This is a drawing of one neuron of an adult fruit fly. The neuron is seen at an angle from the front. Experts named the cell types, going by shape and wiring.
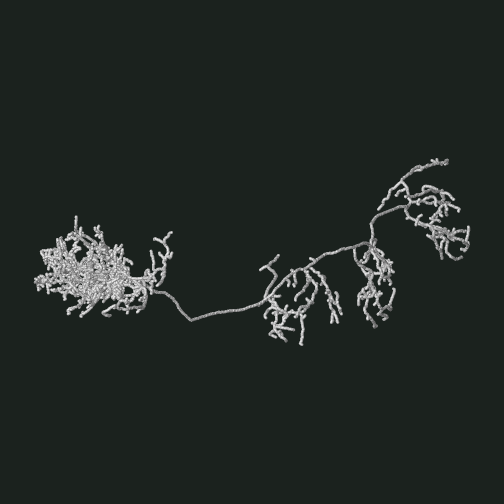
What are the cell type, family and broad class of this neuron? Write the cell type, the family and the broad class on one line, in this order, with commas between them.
DNge048, DNge, descending neuron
